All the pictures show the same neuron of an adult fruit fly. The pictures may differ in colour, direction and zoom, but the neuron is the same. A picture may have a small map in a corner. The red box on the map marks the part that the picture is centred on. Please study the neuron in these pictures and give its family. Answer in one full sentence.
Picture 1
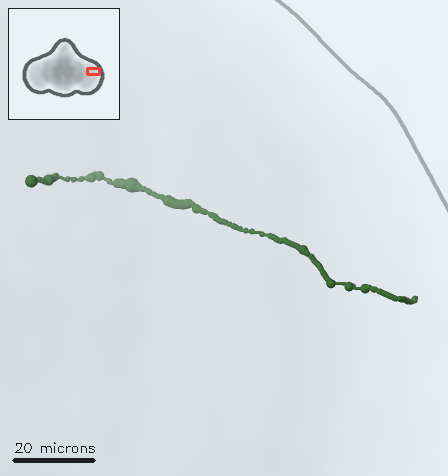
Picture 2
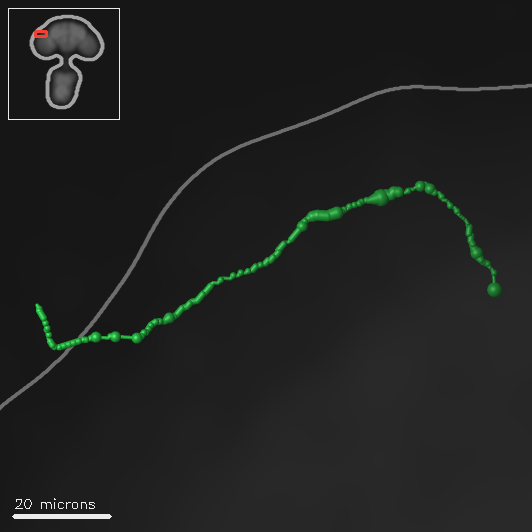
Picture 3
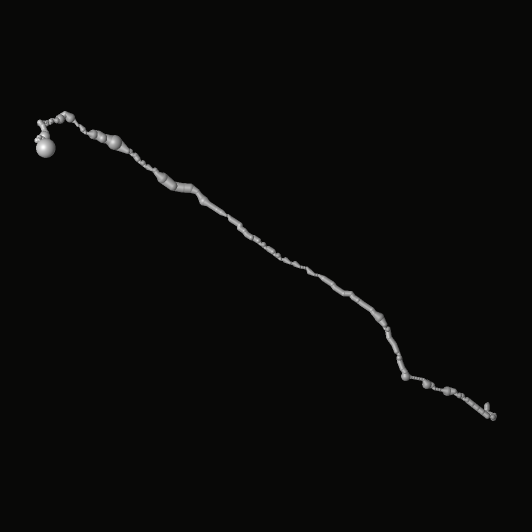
This neuron belongs to the family class visual.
